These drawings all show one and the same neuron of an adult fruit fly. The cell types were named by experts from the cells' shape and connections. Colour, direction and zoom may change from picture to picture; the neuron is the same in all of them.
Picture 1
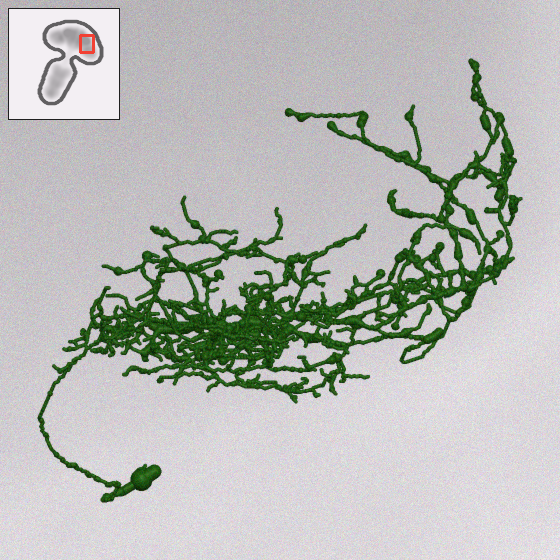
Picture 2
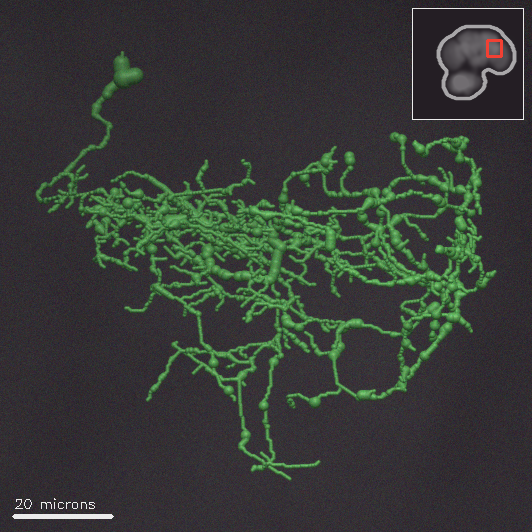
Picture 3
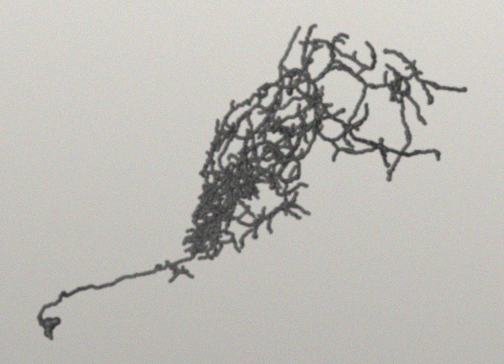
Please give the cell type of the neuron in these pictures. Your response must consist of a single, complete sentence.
Belonging to the cell type PVLP099 is this neuron.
